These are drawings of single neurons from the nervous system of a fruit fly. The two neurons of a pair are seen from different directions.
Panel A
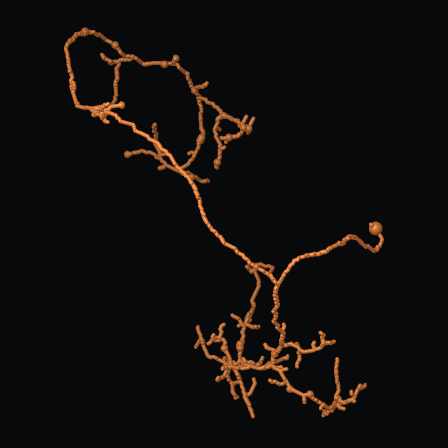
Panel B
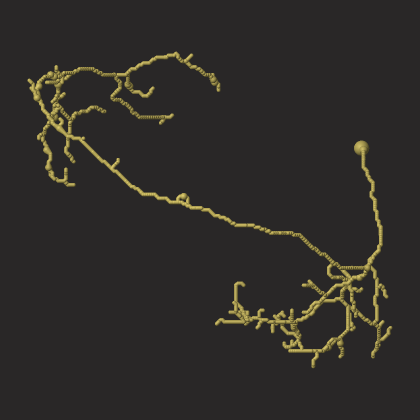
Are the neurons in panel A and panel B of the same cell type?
yes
